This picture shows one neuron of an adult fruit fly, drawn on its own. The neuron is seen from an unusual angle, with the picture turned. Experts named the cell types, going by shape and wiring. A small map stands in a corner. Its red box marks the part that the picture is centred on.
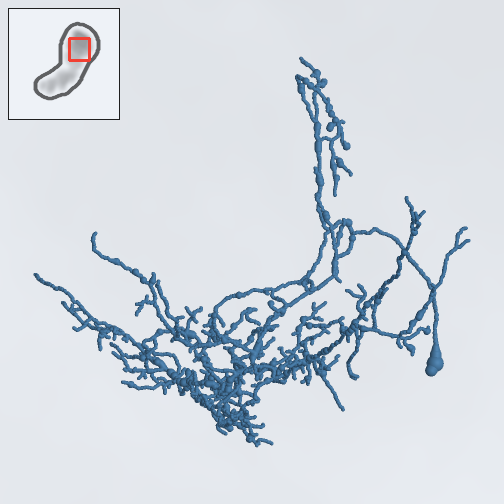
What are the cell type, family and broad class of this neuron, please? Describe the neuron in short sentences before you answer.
Its cell body lies at the lower right of the picture. The picture shows dozens of branch ends. The cell type is WED016. Its family is hemilineage LALa1_posterior. It is a central-brain intrinsic neuron.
